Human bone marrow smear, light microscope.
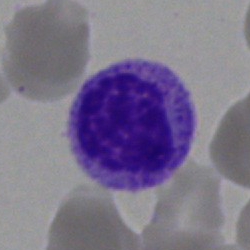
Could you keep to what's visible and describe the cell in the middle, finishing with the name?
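Look first at the outline: it is nearly round. Inside, the chromatin is dark and clumped, broken up by small paler patches. Now move to the cytoplasm, which is purple-violet, and notice that no vacuoles appear in it. This cell is a myelocyte.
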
